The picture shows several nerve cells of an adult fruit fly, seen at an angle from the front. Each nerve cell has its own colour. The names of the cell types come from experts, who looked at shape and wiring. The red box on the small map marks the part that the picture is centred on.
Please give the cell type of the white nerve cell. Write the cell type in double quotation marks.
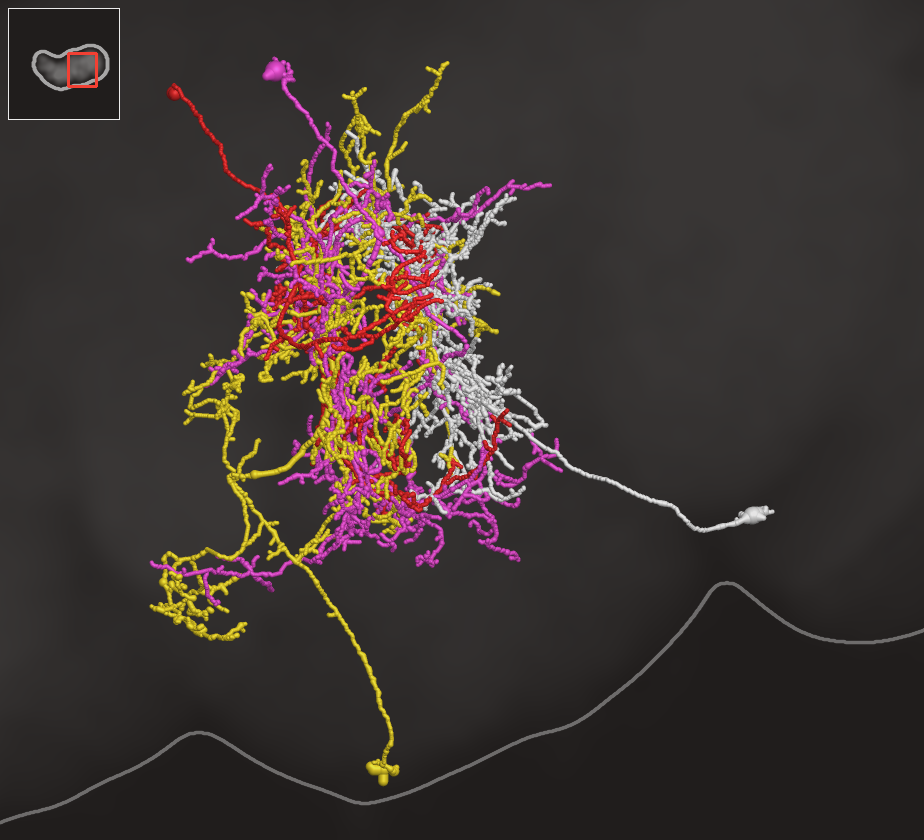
"PS355"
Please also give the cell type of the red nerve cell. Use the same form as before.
"PS249"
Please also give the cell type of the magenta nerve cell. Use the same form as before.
"PS164"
